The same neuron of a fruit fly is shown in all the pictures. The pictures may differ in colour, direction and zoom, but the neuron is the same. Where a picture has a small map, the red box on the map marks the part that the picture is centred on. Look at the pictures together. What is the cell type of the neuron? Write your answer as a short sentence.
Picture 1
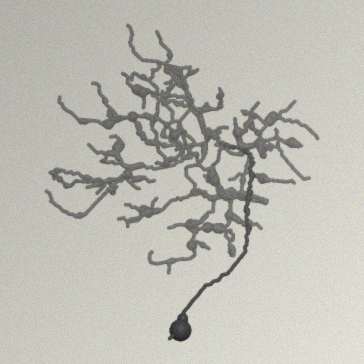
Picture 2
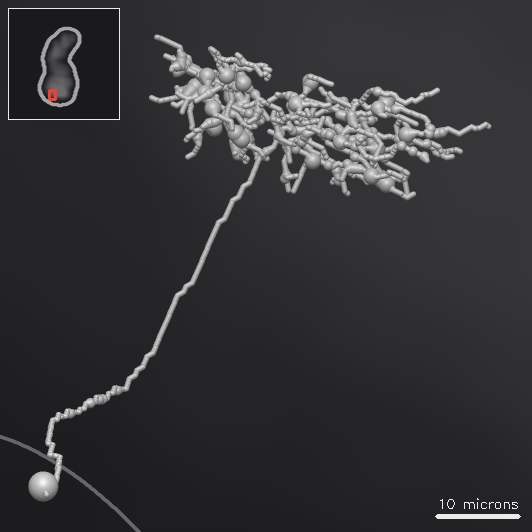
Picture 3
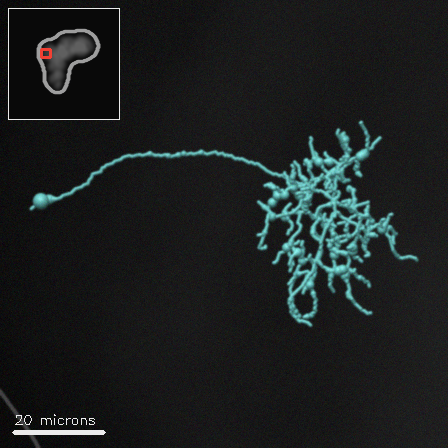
The cell type is Cm5.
